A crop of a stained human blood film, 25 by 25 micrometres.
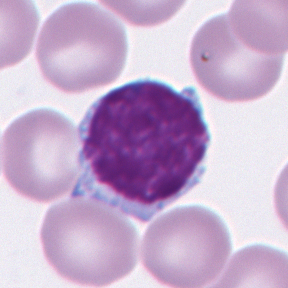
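Typical lymphocyte. Dense, coarsely clumped chromatin, paler streaks between darker purple masses. No granules that I can find in the cytoplasm, which is widest below and lower left of the nucleus. Small pointed cytoplasmic projections at upper right and lower left of the outline.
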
